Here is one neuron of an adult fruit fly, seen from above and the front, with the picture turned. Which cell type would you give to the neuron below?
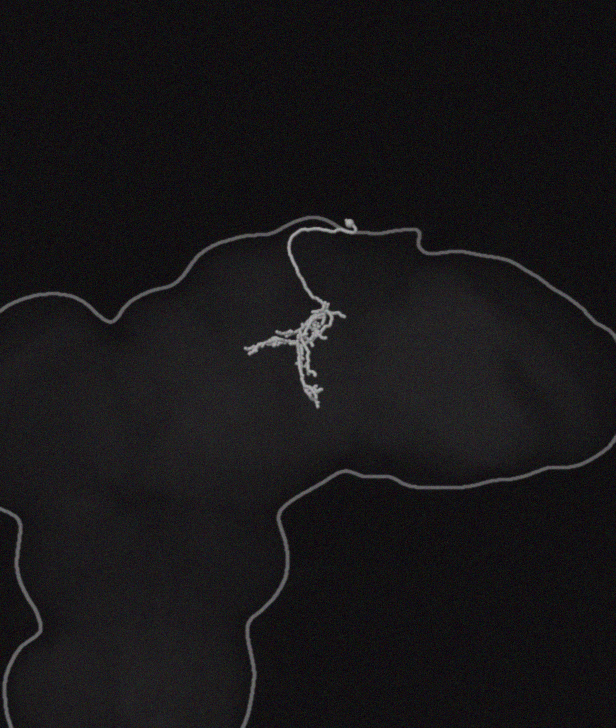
AMMC003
